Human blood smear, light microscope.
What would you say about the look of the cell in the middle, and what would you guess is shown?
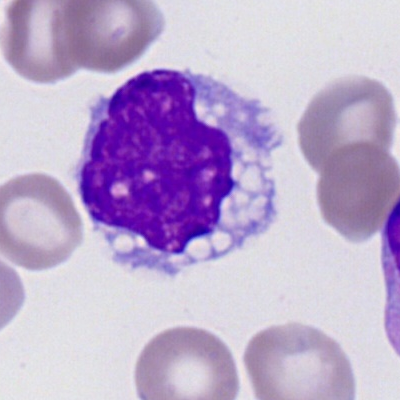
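Edge first: irregular and ragged, with fine fringe-like projections. Next, the nucleus, which has a notch cut into its right side. Then the cytoplasm, a pale greyish blue, crowded along the right and lower side by many small round clear vacuoles. Last, the name: monocyte.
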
